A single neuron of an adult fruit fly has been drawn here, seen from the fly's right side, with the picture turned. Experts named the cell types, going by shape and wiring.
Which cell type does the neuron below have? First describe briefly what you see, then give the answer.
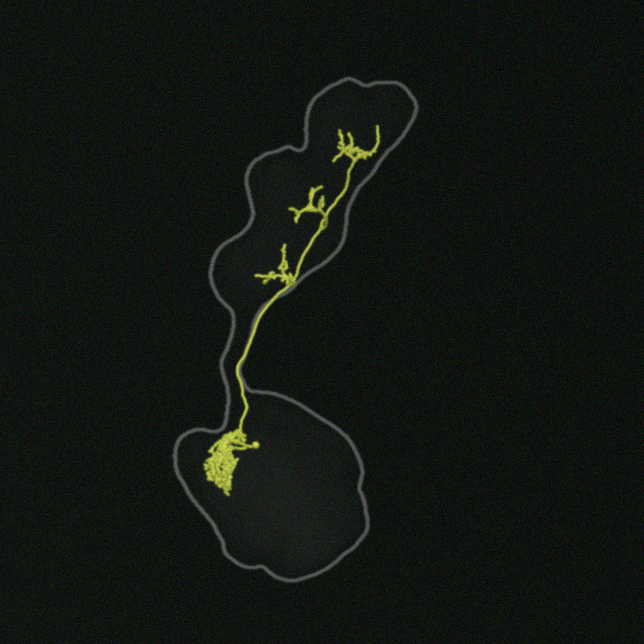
As drawn here it is taller than it is wide. It is a descending neuron. The cell type is DNge023.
